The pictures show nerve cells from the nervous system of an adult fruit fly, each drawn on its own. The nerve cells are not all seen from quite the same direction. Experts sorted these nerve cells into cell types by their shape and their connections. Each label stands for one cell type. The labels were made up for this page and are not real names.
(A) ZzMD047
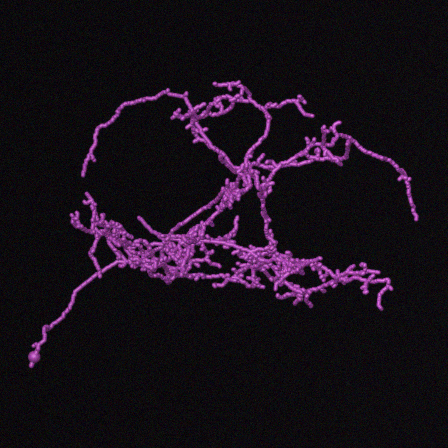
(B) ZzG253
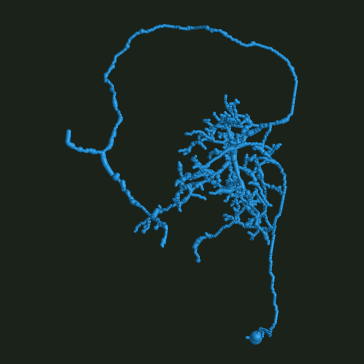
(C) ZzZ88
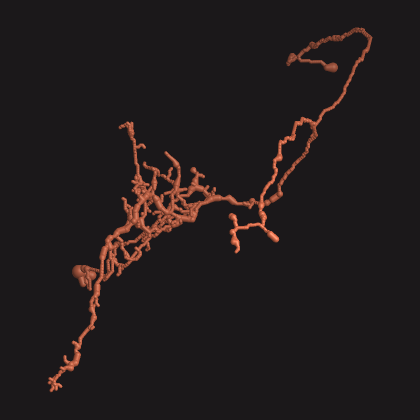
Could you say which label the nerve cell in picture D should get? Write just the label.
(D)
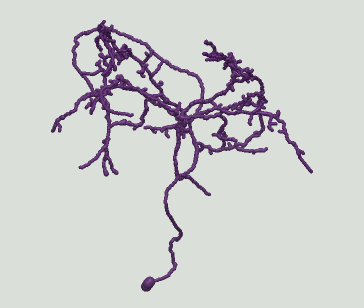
ZzG253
